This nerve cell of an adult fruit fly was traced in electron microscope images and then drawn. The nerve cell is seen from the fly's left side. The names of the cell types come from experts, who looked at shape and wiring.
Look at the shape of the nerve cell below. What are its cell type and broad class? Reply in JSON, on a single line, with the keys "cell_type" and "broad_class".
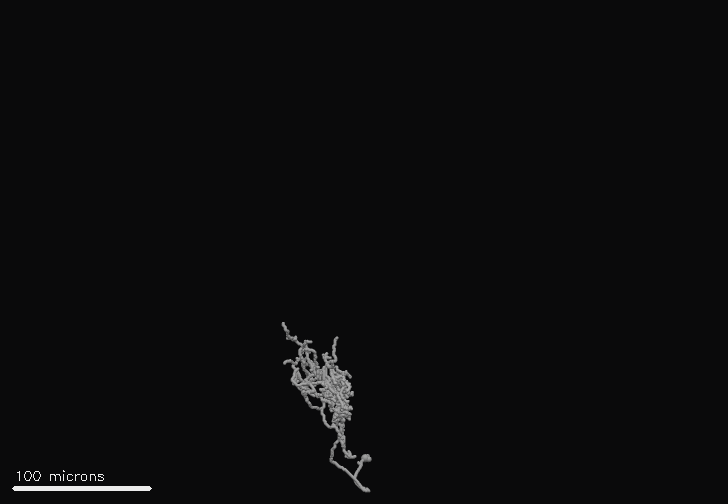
{"cell_type": "GNG528", "broad_class": "central-brain intrinsic neuron"}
